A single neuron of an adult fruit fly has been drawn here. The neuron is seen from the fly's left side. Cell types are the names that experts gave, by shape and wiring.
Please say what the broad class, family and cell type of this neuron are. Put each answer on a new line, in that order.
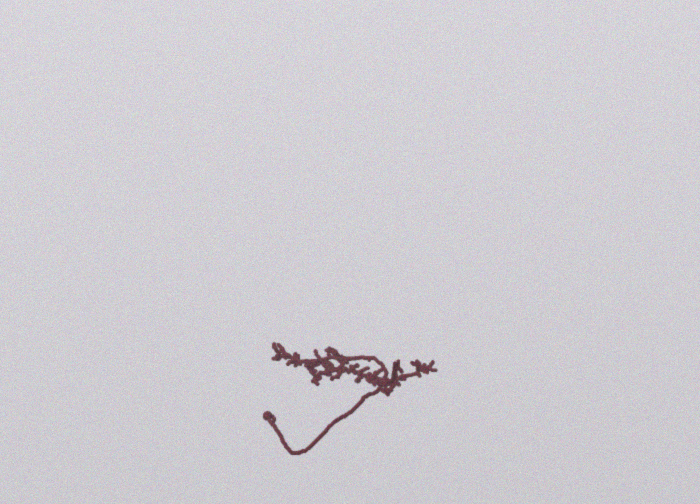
central-brain intrinsic neuron
hemilineage MD3
AMMC035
